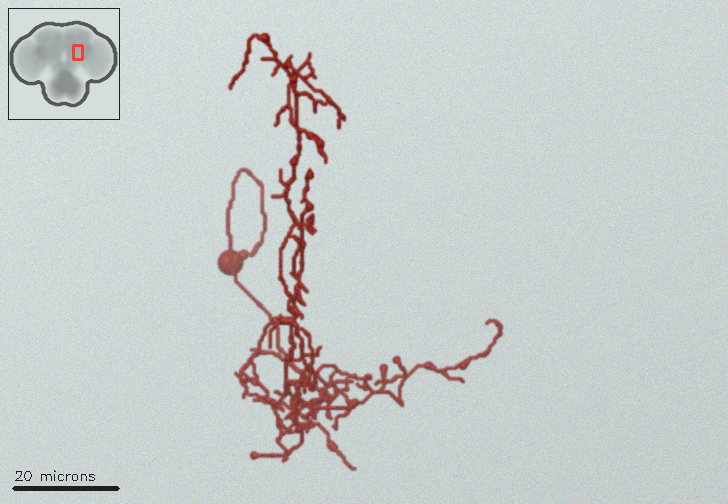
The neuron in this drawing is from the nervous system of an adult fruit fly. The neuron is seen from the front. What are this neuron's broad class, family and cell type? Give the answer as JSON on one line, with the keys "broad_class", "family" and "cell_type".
{"broad_class": "central-brain intrinsic neuron", "family": "hemilineage DM5_ventral", "cell_type": "WED157"}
